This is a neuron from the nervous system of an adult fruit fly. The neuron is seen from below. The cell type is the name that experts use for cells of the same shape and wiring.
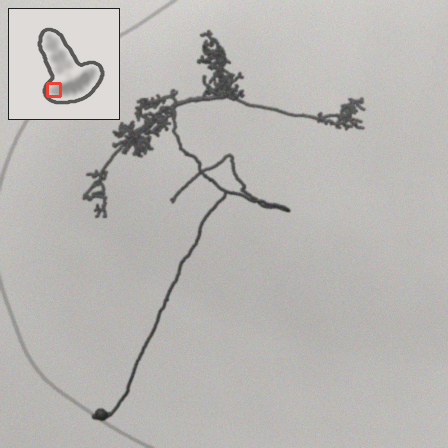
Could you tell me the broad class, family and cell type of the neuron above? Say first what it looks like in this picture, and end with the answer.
Its cell body lies at the lower left of the picture. As drawn here it is taller than it is wide. It is a visual projection neuron. Its family is TmY. Its cell type is TmY14.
